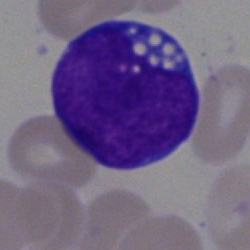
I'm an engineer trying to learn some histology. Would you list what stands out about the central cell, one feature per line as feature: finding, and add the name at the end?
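Nucleus: large, filling most of the cell
Chromatin: finely textured, no coarse clumps
Cytoplasm: only a narrow rim around the nucleus
Vacuoles: several, clear and round, clustered in the upper right
Name: blast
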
